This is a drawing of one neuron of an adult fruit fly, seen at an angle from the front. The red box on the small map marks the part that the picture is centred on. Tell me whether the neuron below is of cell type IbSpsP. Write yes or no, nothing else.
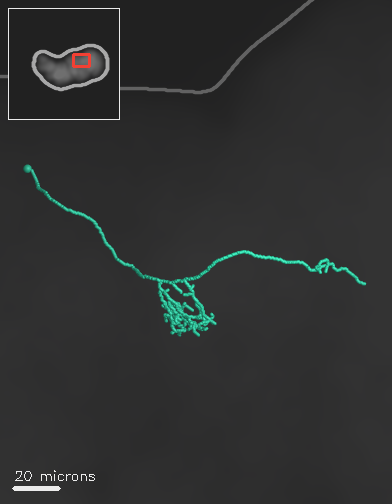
no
